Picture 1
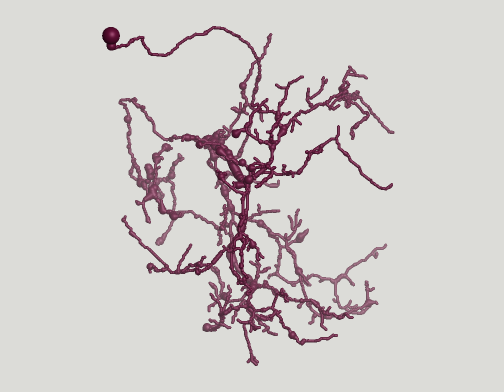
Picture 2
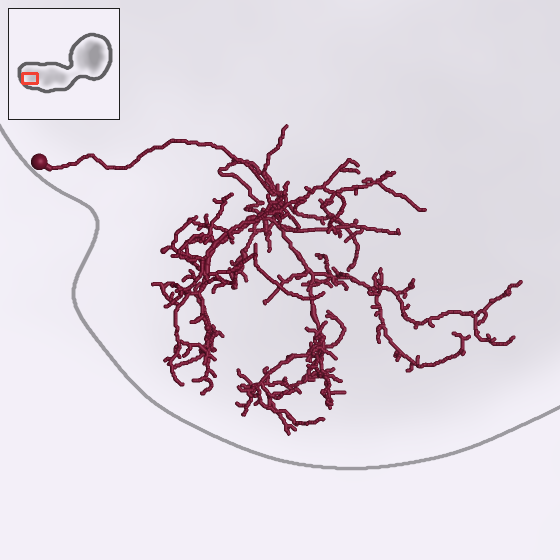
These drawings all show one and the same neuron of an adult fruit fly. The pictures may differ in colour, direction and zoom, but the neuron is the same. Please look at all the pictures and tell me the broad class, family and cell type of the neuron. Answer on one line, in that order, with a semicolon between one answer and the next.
nerve-cord intrinsic neuron; hemilineage 20A.22A; IN20A.22A027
